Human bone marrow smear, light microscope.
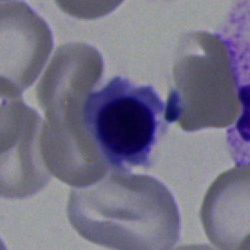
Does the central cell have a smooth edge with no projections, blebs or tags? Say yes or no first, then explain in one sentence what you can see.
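No. The cell outline is irregular with small scalloped bumps.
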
